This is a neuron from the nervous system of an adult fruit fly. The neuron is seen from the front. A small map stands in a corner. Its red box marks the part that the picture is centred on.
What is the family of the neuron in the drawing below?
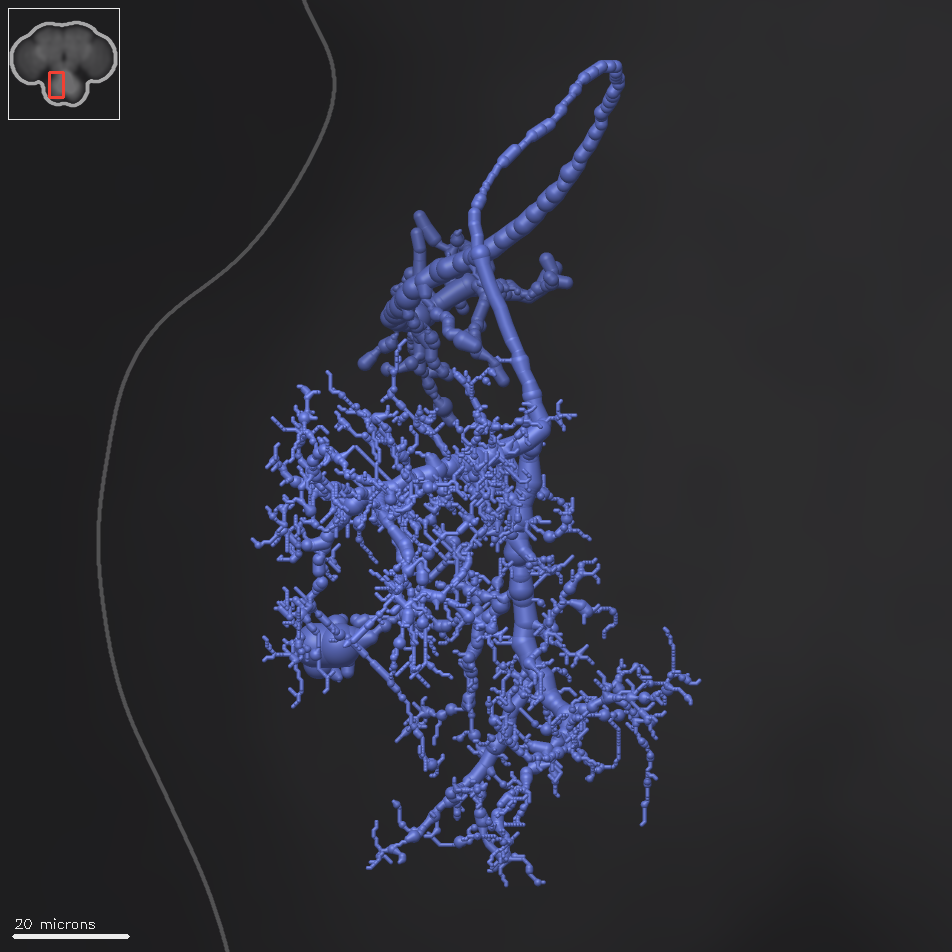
hemilineage 19A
